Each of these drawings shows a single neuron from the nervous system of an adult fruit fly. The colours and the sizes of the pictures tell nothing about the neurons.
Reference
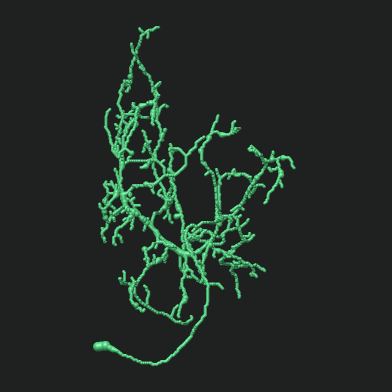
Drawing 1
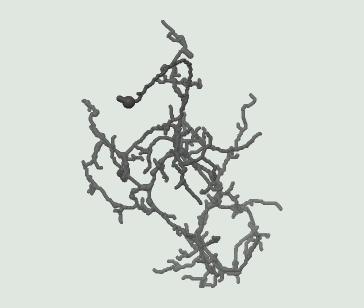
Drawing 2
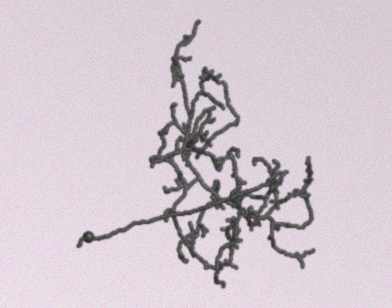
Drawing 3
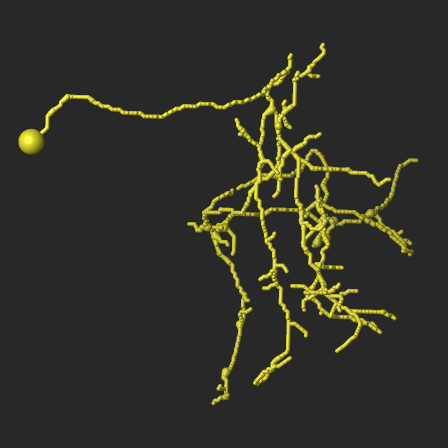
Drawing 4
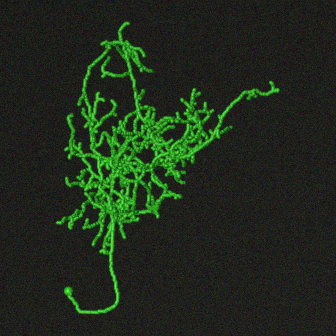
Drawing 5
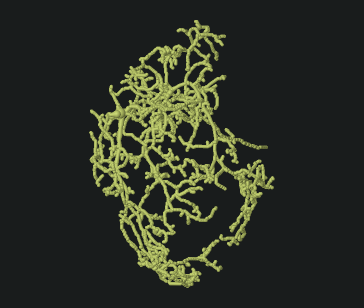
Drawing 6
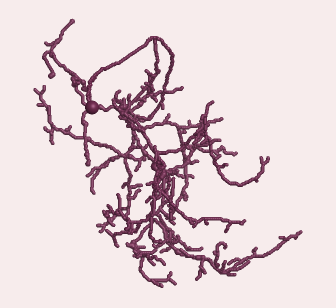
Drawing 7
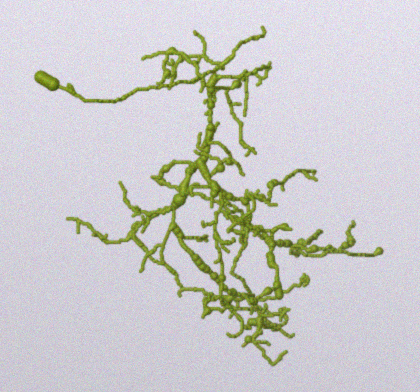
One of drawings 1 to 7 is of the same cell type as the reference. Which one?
2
